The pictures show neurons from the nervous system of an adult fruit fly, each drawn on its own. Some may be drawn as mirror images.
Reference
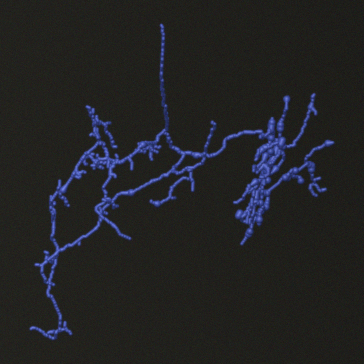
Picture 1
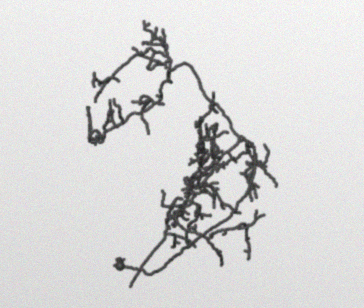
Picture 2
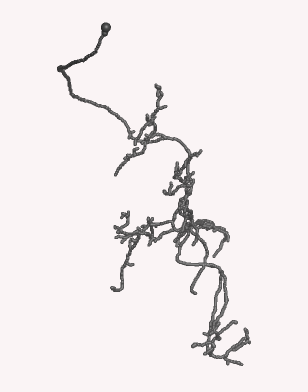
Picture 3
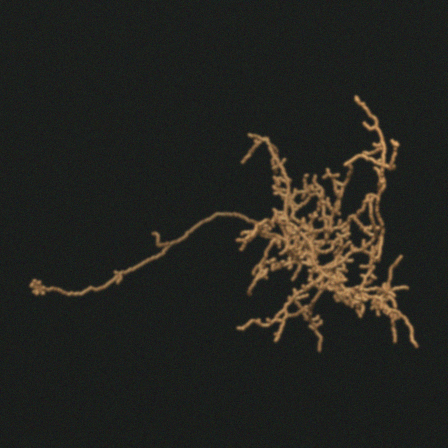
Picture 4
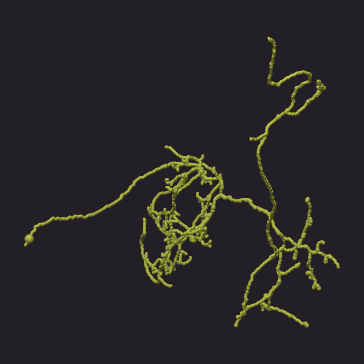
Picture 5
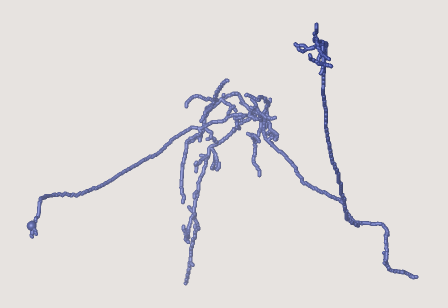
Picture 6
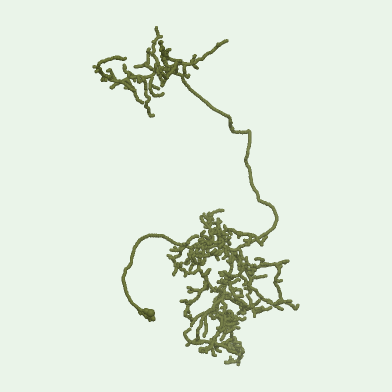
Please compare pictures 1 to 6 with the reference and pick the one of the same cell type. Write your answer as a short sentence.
The neuron in picture 6 is of the same cell type.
